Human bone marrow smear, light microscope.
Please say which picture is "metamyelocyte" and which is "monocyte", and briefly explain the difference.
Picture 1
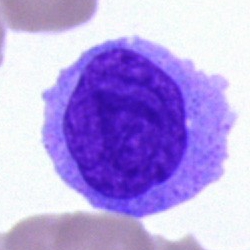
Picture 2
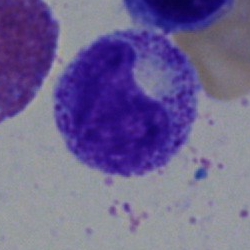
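Quick answer: monocyte in picture 1, metamyelocyte in picture 2. The monocyte has a moderate rim of pale blue-lilac cytoplasm, and because its nucleus lies toward the left, the band on the right is wider. Its outline is round but finely bumpy and uneven. The metamyelocyte is round too, but its deep purple nucleus is indented on the upper right, with a pale, nearly clear zone of cytoplasm sitting in that dent. It also has granules lying over the nucleus.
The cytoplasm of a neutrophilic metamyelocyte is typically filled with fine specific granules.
Around the edges, parts of pale red cells show at the top-left corner and along the bottom of picture 1, and parts of other cells at the left and top edges of picture 2.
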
